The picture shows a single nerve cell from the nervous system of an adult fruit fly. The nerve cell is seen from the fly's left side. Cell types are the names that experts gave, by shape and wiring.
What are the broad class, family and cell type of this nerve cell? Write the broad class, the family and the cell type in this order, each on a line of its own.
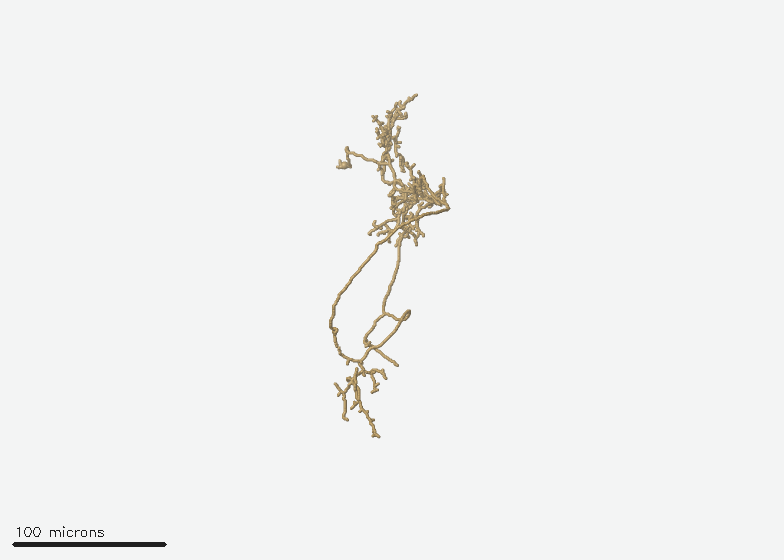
central-brain intrinsic neuron
hemilineage VLPd1
AVLP042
